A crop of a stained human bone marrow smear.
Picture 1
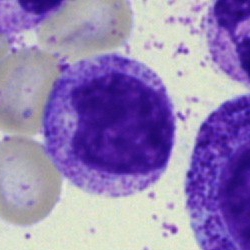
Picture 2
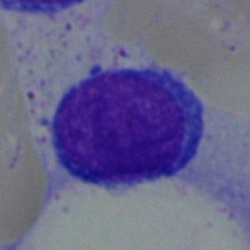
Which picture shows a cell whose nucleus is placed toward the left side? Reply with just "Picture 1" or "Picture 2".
Picture 2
